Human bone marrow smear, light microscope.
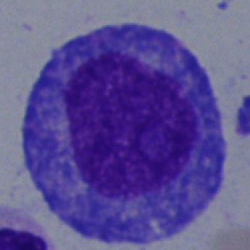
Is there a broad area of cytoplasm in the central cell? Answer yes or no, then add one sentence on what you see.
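Yes. The cytoplasm forms a wide rim all around the nucleus.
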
